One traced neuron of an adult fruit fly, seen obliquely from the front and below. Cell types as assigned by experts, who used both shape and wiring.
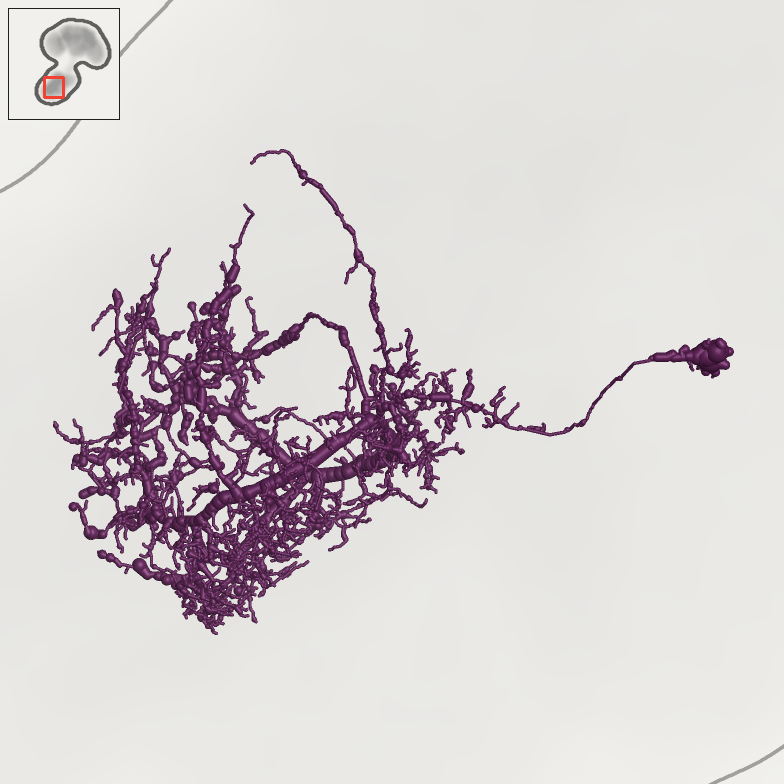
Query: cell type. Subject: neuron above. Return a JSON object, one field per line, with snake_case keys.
{
 "cell_type": "IN14A004"
}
